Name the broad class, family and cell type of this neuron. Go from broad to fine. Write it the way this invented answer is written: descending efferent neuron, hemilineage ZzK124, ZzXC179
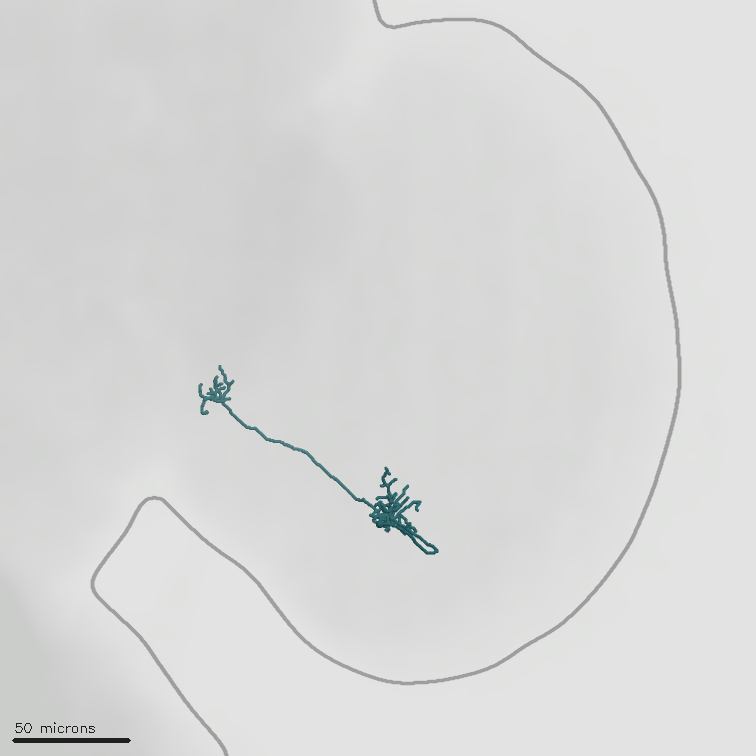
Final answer: optic-lobe intrinsic neuron, Tm, Tm40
